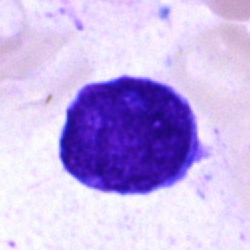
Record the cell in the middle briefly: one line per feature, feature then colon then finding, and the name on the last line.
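Outline: roughly round
Nucleus: fills nearly the entire cell
Cytoplasm: almost none visible
Chromatin: dark purple, coarsely mottled
Border: small pale bulge projecting from the right edge
Name: blast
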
